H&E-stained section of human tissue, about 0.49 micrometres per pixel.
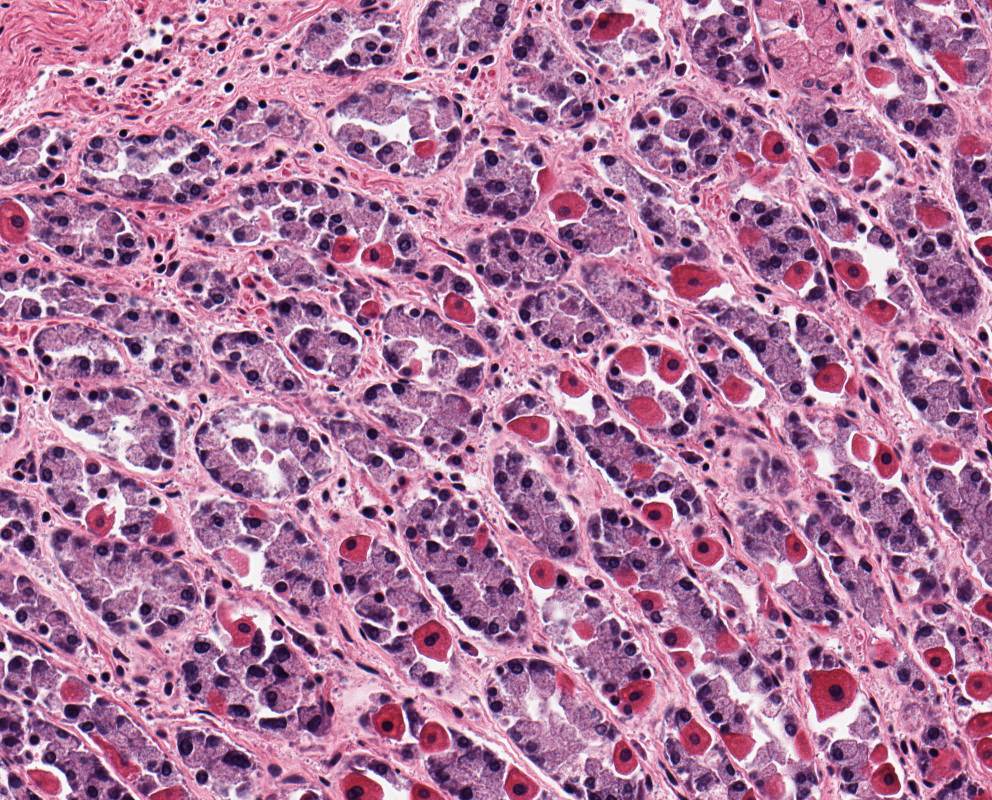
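Stomach, haematoxylin and eosin. First, most gland cells show granular purple-grey cytoplasm with round dark nuclei near the cell base. Second, larger cells with bright pink cytoplasm and a single round central nucleus are scattered among them, more numerous in the right half than the left. Third, gland lumina are narrow slits or small white spaces, not wide openings.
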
